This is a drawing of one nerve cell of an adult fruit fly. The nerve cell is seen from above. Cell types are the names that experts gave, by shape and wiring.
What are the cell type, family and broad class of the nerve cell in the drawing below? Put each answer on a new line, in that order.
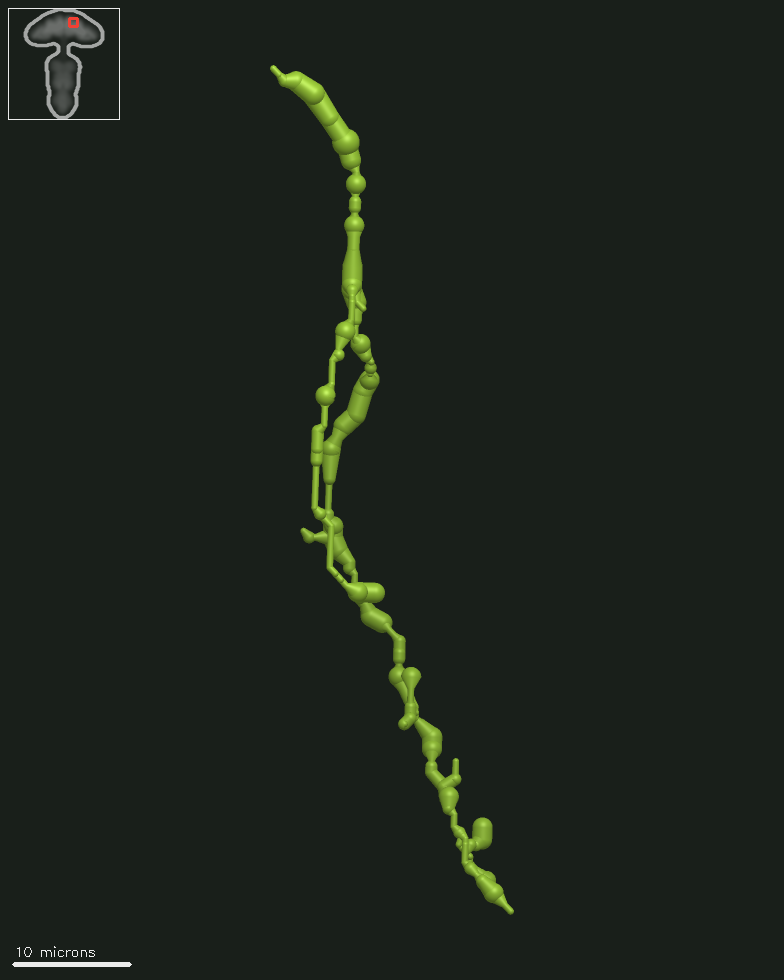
JO-B1_c
class mechanosensory
sensory neuron entering the brain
